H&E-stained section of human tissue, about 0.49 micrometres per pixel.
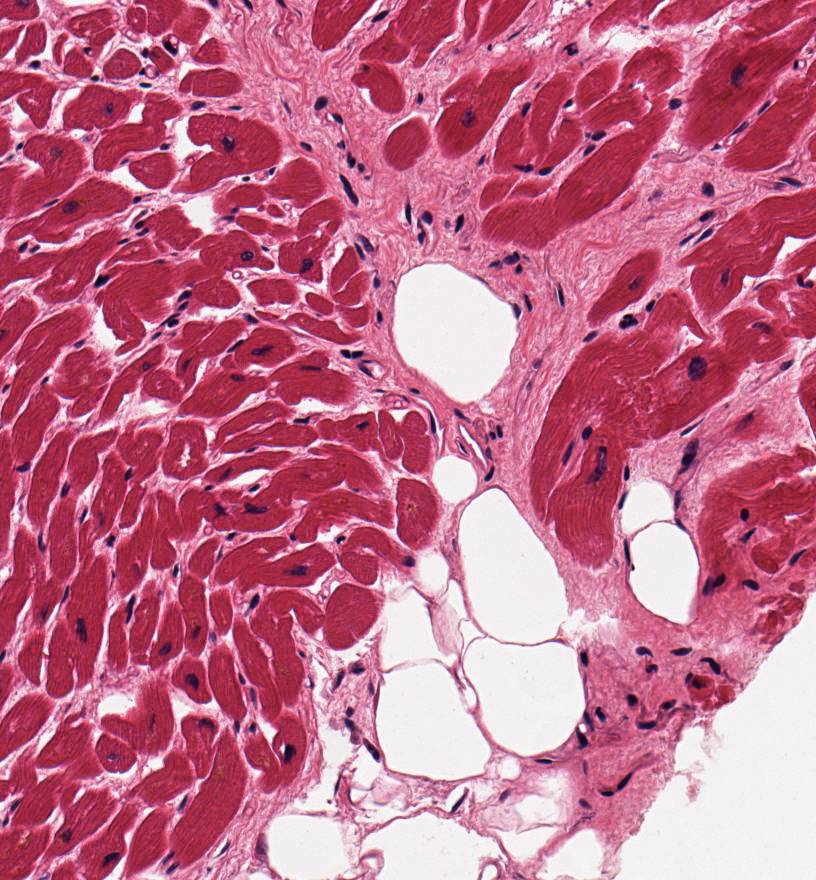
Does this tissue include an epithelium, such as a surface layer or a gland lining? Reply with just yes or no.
No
